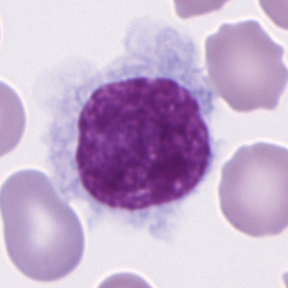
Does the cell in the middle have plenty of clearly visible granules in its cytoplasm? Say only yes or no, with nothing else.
No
